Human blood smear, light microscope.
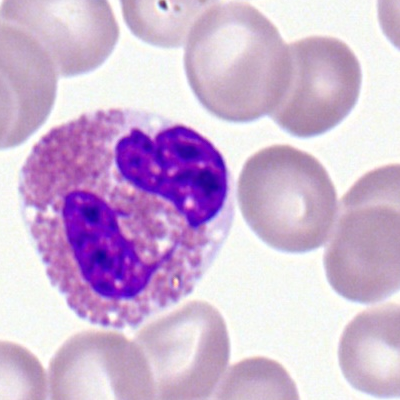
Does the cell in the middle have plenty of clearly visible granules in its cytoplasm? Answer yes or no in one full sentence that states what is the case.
Yes, what the cytoplasm holds is many visible granules.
